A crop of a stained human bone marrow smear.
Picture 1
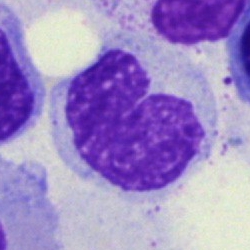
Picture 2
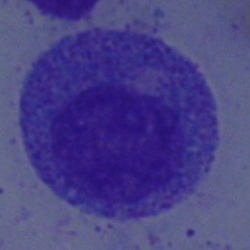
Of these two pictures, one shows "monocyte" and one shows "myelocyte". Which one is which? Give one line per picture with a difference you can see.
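Picture 1: monocyte. The cytoplasm shows no distinct granules.
Picture 2: myelocyte. The cytoplasm is speckled all over with small purple granules.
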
